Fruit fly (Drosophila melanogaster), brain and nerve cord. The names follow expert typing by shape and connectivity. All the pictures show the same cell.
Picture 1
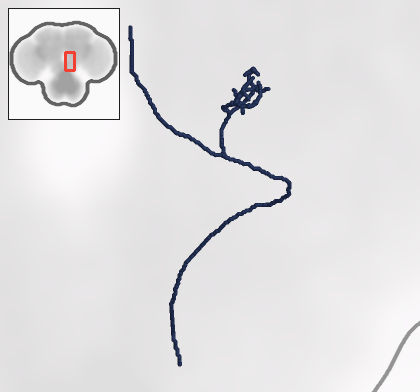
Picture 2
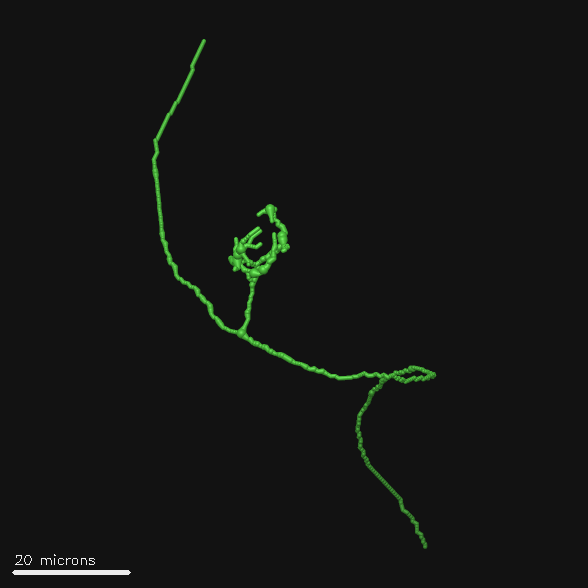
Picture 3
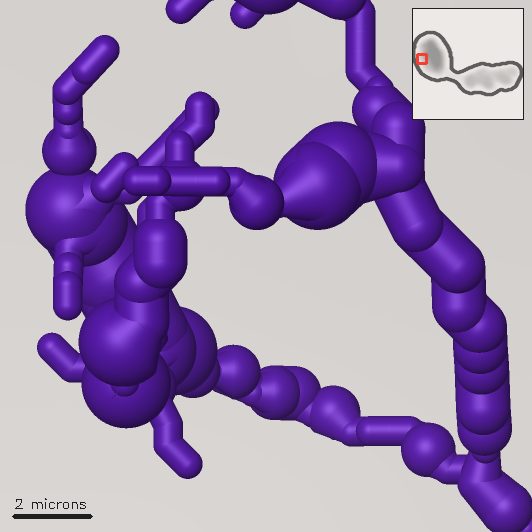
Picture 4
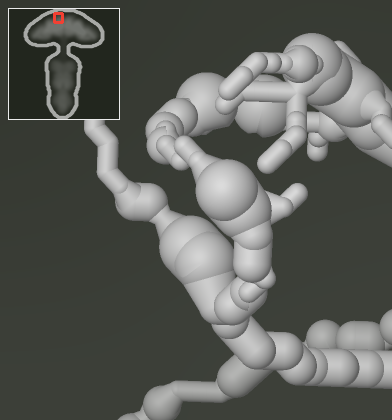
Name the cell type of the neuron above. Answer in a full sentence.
The cell type is ORN_VC2.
